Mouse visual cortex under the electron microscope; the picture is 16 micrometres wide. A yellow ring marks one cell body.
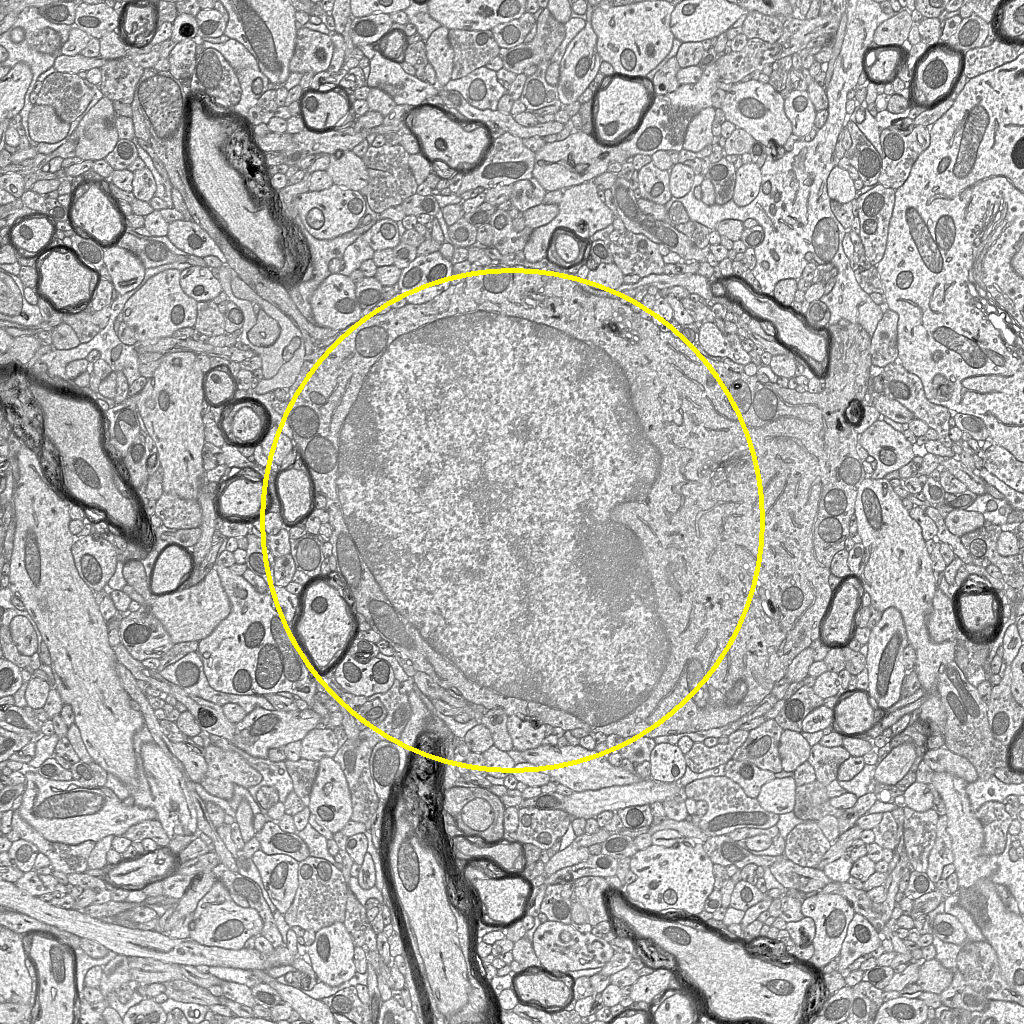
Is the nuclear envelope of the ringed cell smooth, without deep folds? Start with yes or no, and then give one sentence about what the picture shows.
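No. The nuclear envelope has one deep notch on the right side of the nucleus.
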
